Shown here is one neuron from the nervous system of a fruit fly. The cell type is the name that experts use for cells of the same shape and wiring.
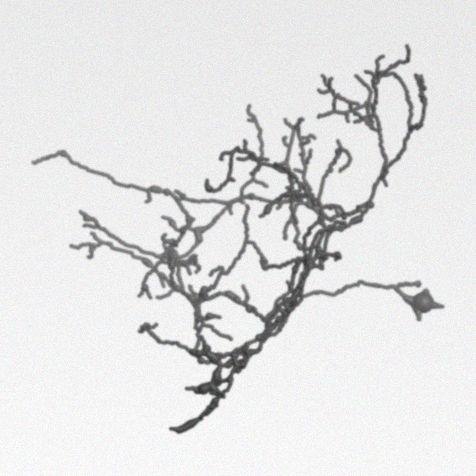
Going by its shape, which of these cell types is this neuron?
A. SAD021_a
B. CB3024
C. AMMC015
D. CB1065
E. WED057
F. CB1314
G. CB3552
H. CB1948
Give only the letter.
D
